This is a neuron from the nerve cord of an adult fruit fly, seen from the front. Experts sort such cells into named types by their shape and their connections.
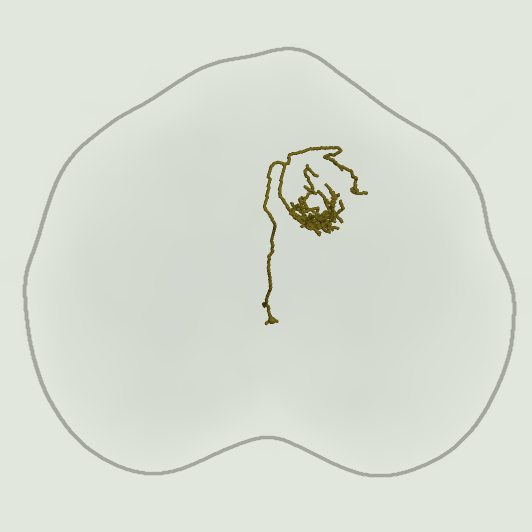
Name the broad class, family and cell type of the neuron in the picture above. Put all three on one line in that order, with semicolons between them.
nerve-cord intrinsic neuron; hemilineage 02A; IN02A052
